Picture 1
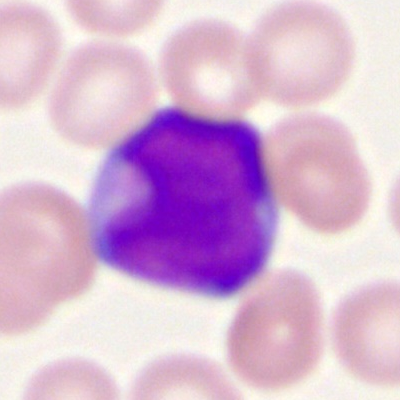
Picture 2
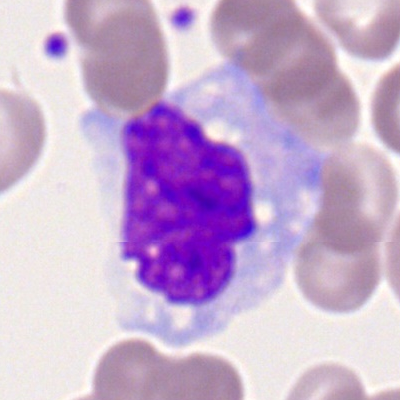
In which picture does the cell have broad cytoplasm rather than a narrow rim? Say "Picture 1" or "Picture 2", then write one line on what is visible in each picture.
Picture 2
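What picture 1 shows: The cytoplasm is scant, seen mainly as a narrow pale area at the left.
What picture 2 shows: The cytoplasm is abundant and pale grey-blue.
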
